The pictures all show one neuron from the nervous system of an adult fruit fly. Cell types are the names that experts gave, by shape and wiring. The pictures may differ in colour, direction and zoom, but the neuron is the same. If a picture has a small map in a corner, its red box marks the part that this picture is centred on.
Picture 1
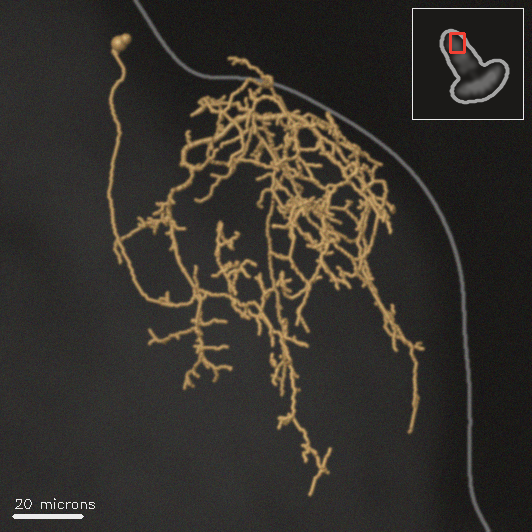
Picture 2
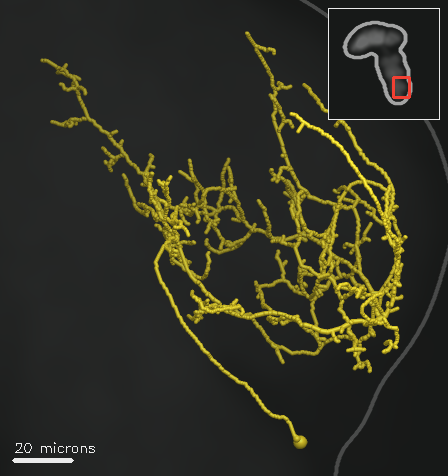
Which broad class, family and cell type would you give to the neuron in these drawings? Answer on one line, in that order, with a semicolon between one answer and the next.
nerve-cord intrinsic neuron; hemilineage 03A; IN03A036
